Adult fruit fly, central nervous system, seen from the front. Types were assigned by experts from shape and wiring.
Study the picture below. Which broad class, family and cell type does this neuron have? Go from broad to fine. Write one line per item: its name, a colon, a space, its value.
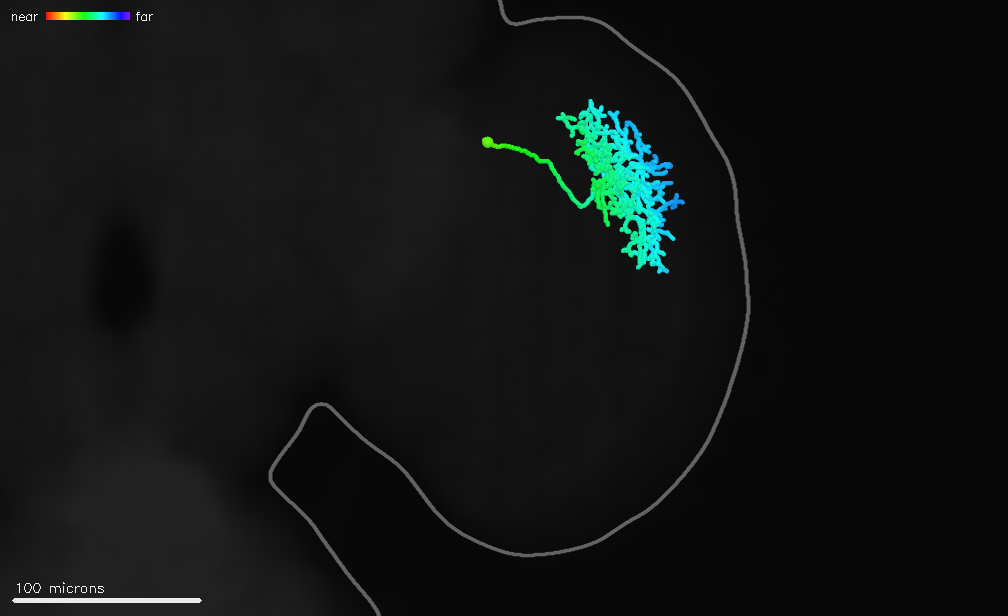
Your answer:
broad class: optic-lobe intrinsic neuron
family: Pm
cell type: Pm6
